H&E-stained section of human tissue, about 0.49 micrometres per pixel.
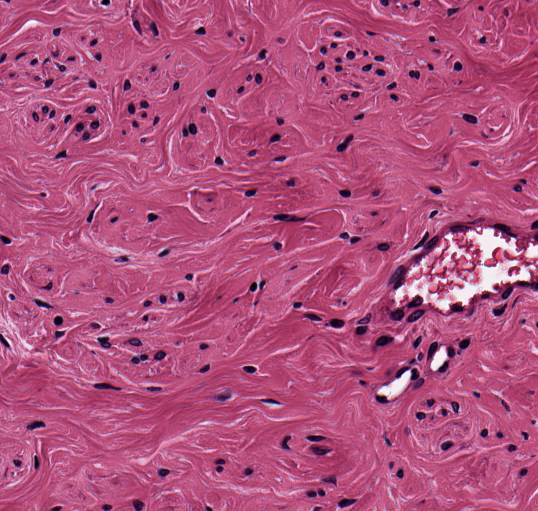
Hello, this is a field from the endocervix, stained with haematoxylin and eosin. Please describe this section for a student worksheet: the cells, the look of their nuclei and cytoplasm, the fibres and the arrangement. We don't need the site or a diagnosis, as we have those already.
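Densely pink collagen fills most of the field, its wavy bundles interlacing and curving into whorls throughout. The nuclei are small, dark and spindle-shaped to oval. At the right edge, near the middle, lies a small thin-walled vessel containing red blood cells.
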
